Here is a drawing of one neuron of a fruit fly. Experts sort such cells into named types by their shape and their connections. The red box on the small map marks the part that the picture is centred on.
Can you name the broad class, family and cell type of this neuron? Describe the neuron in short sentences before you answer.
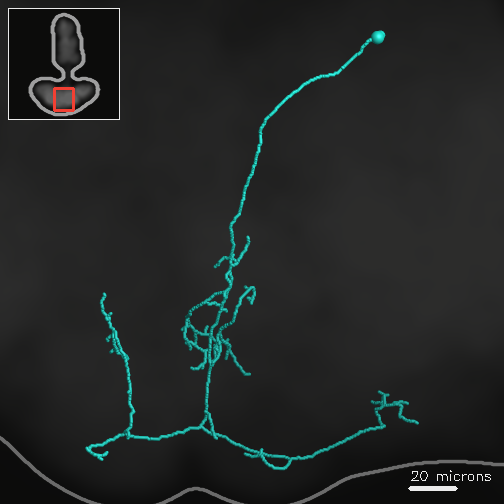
It lies in the brain. The cell body can be seen at the upper right of the picture. From top to bottom in the picture it spans about 190 microns. It is a central-brain intrinsic neuron. Its family is hemilineage SMPp&v1_ventral. The cell type is SMP590_a.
